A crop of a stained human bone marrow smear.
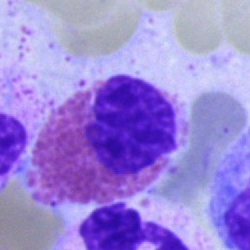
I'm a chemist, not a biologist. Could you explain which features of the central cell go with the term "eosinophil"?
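Let's begin with what fits: the cytoplasm, which takes up most of the left half of the cell, is densely packed with coarse pinkish-orange granules.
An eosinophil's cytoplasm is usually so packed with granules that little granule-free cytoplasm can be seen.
What doesn't fit is the nucleus, which here is a single unsegmented mass, not divided into lobes.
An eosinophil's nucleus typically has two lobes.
Notice too that the nucleus sits off-centre, toward the upper right of the cell.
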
